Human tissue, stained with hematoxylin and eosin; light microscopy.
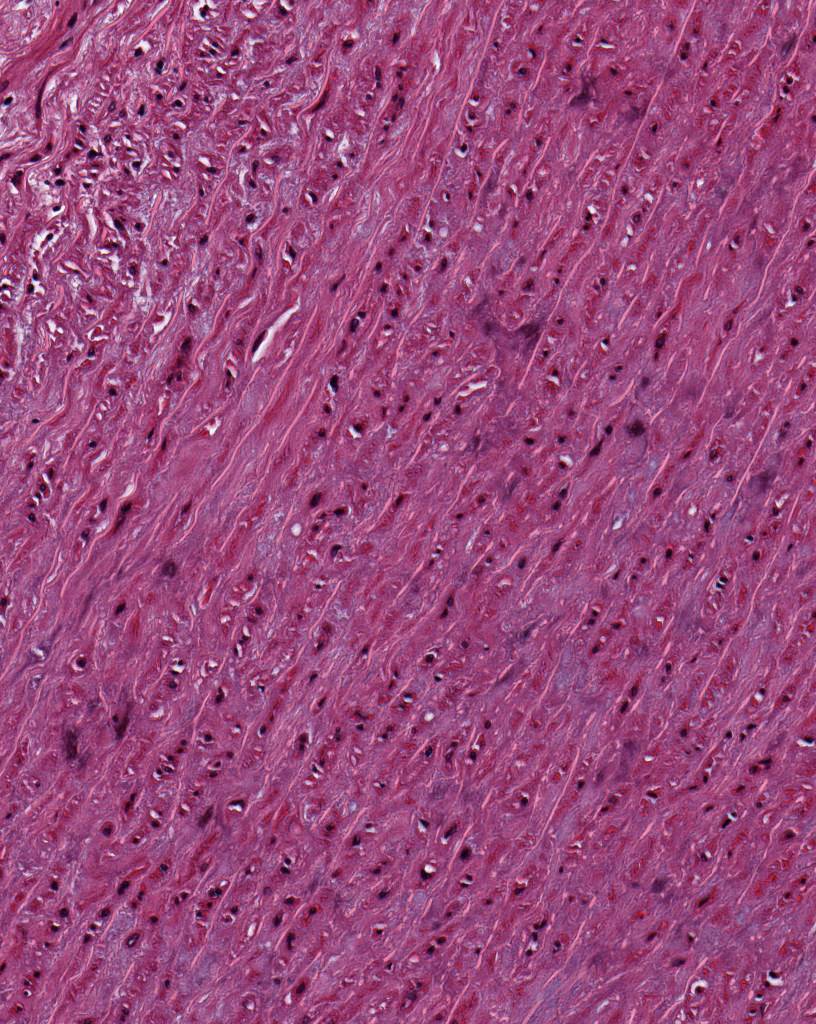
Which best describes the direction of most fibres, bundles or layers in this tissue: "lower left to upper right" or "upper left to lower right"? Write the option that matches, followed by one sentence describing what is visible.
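Lower left to upper right. Pink collagen bundles run in parallel, slanting from lower left to upper right.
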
